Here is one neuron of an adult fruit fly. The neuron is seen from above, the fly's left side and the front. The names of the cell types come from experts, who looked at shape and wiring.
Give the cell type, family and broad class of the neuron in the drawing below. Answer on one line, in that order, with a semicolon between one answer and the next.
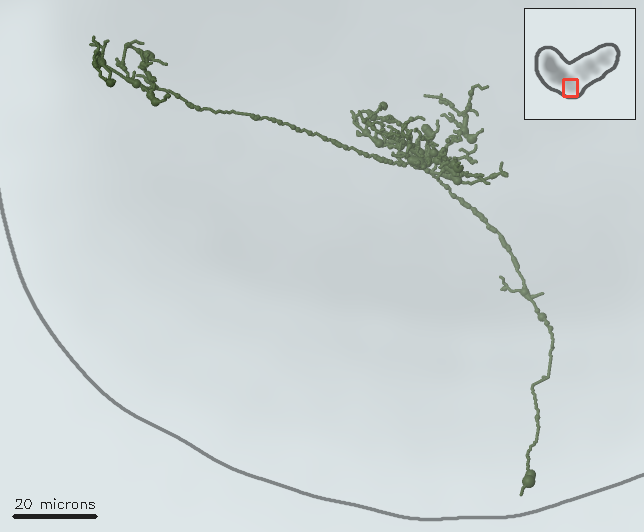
TmY20; TmY; optic-lobe intrinsic neuron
